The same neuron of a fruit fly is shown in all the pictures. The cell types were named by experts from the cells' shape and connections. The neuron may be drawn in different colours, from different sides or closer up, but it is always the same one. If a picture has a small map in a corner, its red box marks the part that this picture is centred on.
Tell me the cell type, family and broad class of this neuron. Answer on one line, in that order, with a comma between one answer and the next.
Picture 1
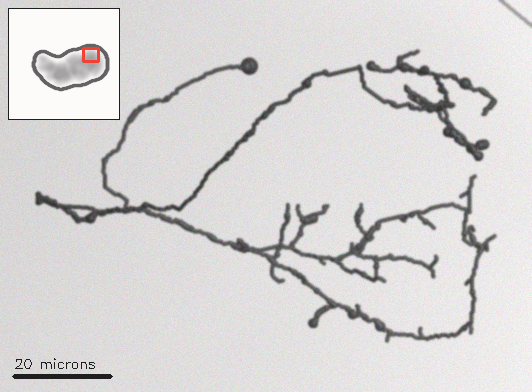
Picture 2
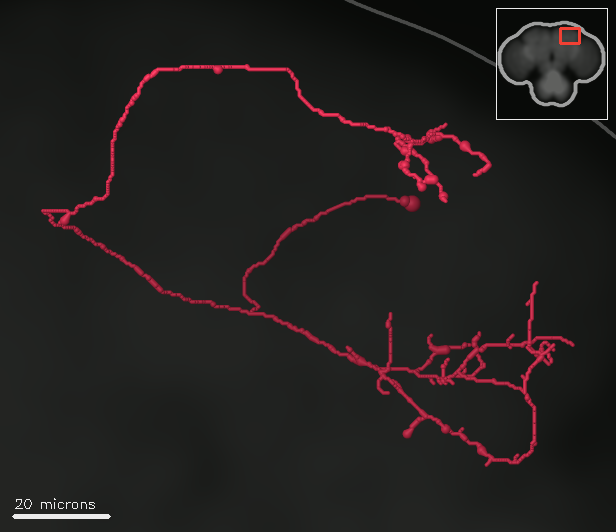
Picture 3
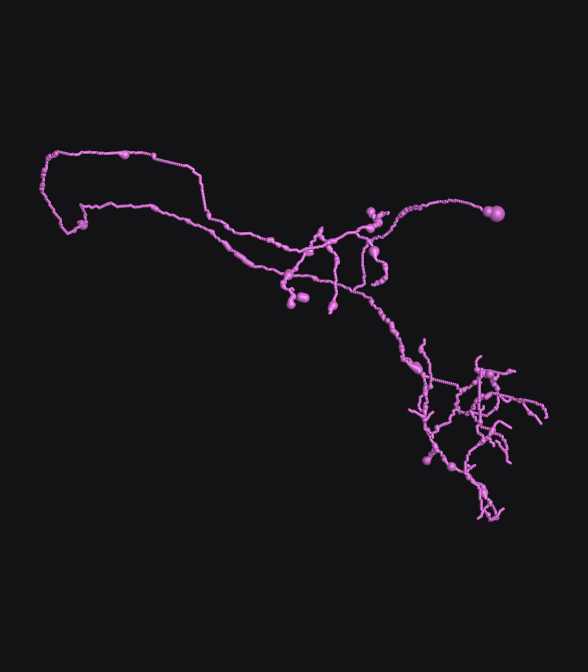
LHPV5b2, hemilineage DL1_dorsal, central-brain intrinsic neuron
